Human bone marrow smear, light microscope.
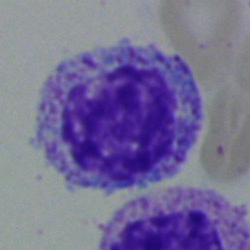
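Myelocyte in a stained human bone marrow smear, light microscopy. The nucleus occupies most of the cell, with a rim of cytoplasm continuing all the way around it. Chromatin stains dark purple and is clumped, with small paler gaps. Many purple granules are scattered throughout the cytoplasm and reach the outer edge, making the border bumpy.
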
